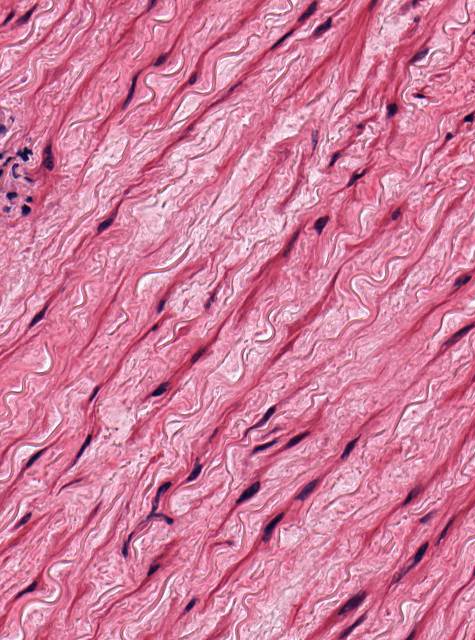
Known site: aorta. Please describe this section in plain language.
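First, cellularity: nuclei are sparse, and fibres make up most of the field. Second, nuclear shape: the scattered nuclei are elongated and spindle-shaped. Third, orientation: these nuclei lie parallel to the direction of the fibres. Finally, other findings: a small cluster of dark purple clumped material sits at the upper left edge.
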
